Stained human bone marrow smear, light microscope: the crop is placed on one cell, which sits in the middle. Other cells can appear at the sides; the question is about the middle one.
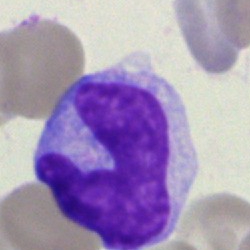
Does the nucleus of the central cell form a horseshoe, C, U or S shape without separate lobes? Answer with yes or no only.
Yes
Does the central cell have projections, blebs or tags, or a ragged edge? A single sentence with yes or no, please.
Yes, ragged or frayed parts, or projections, blebs or tags, are present on the cell's outline.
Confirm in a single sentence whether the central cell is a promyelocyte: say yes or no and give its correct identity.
No, mark the middle cell as a monocyte, not a promyelocyte.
